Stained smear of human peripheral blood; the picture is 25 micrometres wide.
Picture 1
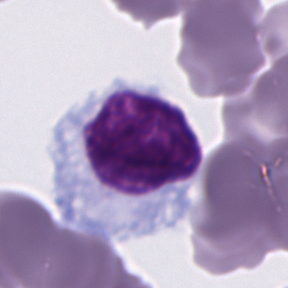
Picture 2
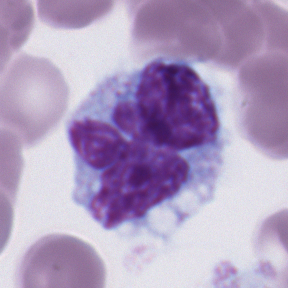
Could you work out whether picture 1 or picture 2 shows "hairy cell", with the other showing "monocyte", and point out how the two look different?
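The hairy cell is in picture 1 and the monocyte in picture 2. Their nuclei differ in shape: the hairy cell's is roughly round, about 10 by 9 micrometres, with a slightly angular, uneven outline and no lobes, whereas the monocyte's is folded into several irregular lobes. In the hairy cell the chromatin is dark purple and densely clumped, and no distinct nucleolus can be seen.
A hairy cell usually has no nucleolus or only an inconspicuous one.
Granules also separate the two: the monocyte's pale greyish-blue cytoplasm holds fine, scattered pinkish-lilac granules, while the hairy cell's shows no purple or red granules.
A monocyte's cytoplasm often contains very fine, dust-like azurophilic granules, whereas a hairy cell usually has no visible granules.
Both have clear areas in the cytoplasm: the hairy cell's looks mottled with many small clear spots, and the monocyte has clear round vacuoles along its lower edge.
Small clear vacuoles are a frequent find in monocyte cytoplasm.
At the surface, the hairy cell's edge is ragged with fine irregular projections, most visible on the left, while the monocyte has a roughly round outline, with red cells lying around it without overlapping.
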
